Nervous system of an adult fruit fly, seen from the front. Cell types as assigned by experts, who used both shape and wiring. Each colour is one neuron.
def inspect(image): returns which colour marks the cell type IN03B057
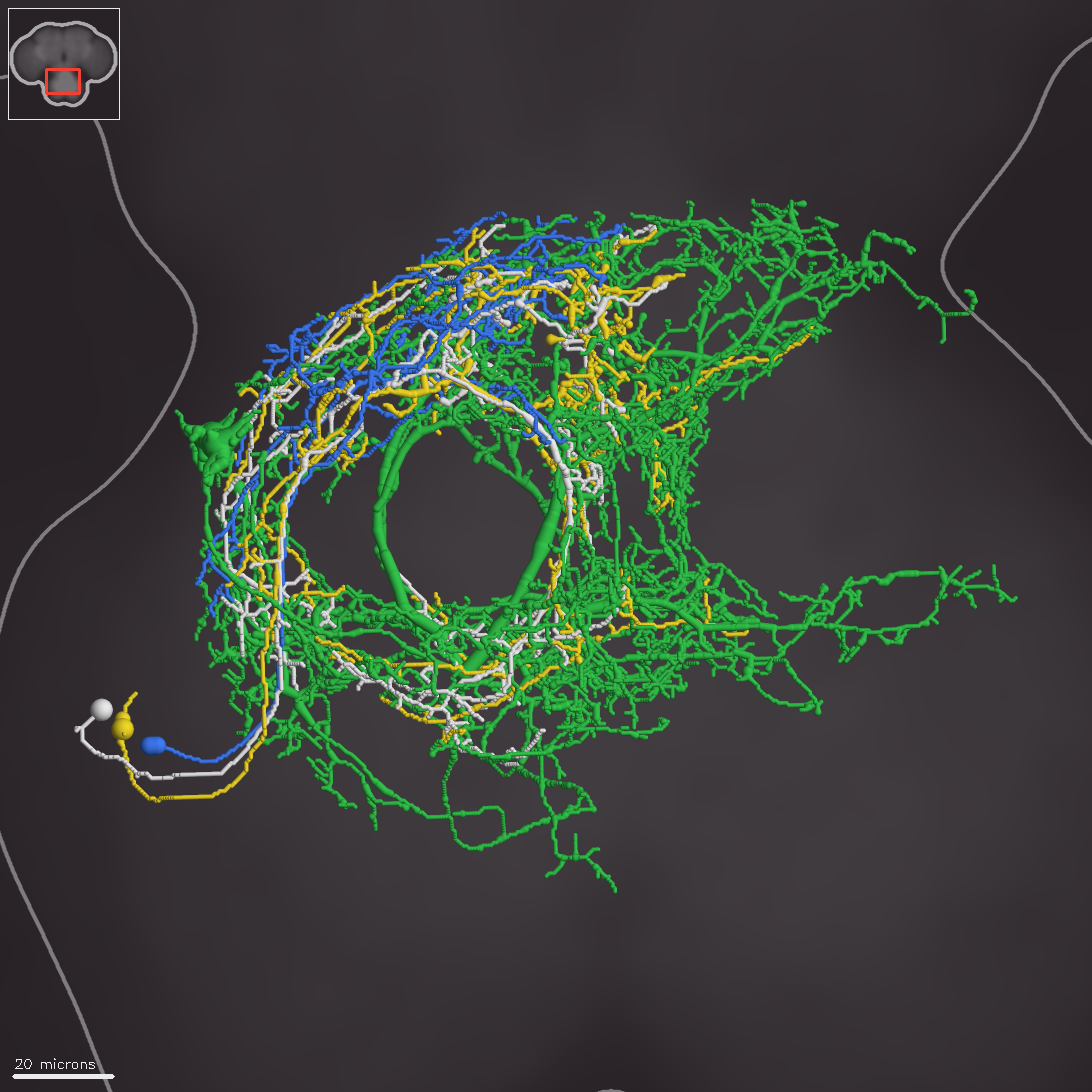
yellow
